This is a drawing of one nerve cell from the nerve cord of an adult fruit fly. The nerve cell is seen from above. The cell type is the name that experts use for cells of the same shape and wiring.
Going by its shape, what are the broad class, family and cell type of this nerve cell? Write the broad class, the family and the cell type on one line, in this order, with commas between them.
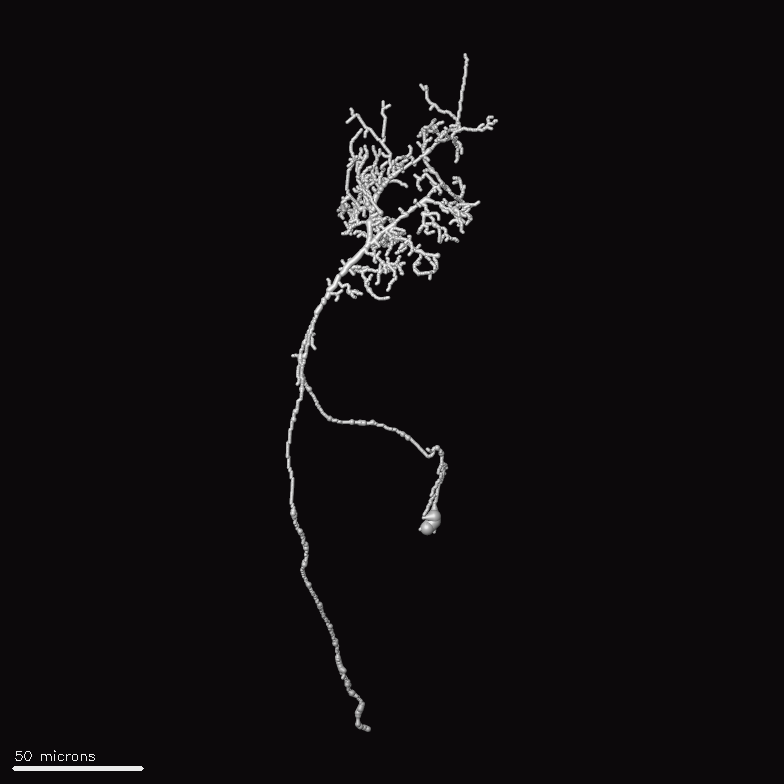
motor neuron of the nerve cord, hemilineage 06A, MNhl87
